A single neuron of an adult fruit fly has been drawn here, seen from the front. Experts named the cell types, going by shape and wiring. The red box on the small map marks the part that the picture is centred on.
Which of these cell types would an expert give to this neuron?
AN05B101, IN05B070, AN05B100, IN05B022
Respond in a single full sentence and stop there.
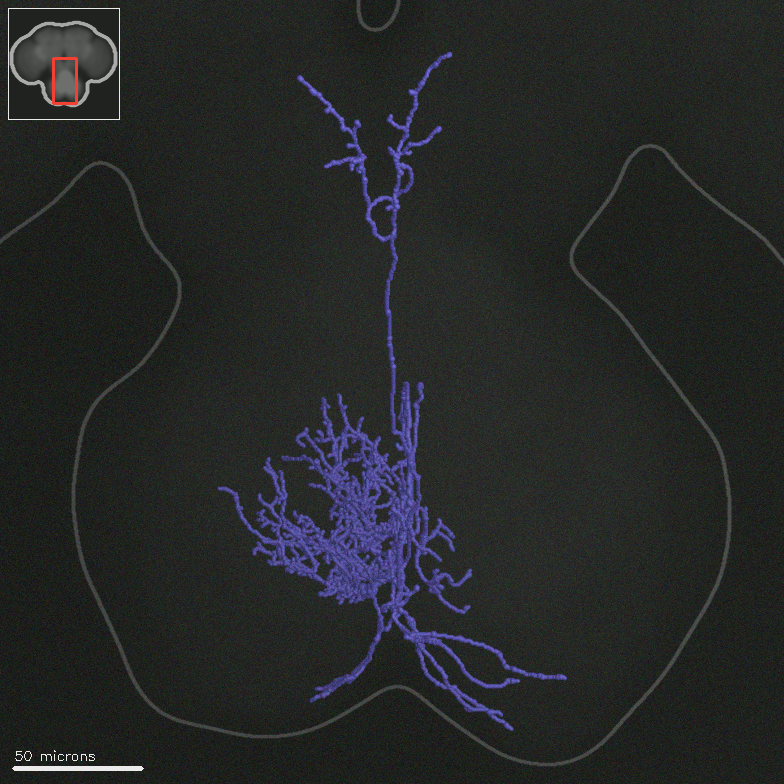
This neuron is assigned to the cell type AN05B100.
